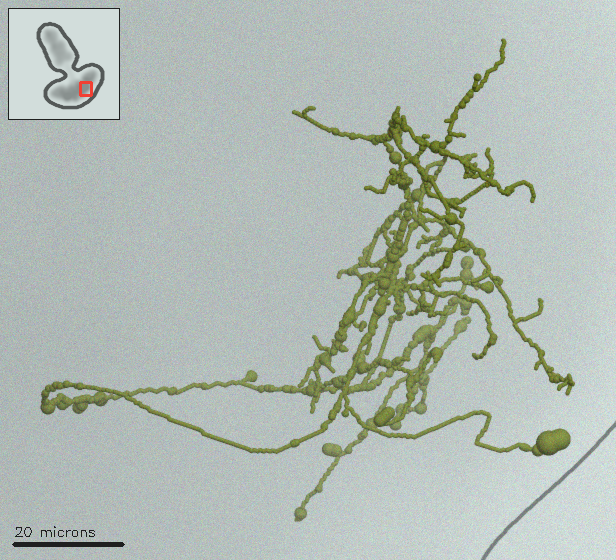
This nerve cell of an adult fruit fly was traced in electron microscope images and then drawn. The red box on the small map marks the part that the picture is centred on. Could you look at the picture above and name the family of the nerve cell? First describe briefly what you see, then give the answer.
It lies in the brain. The cell body can be seen at the lower right of the picture. The picture shows dozens of branch ends. It is a central-brain intrinsic neuron. The family is hemilineage VLPl&d1_dorsal.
